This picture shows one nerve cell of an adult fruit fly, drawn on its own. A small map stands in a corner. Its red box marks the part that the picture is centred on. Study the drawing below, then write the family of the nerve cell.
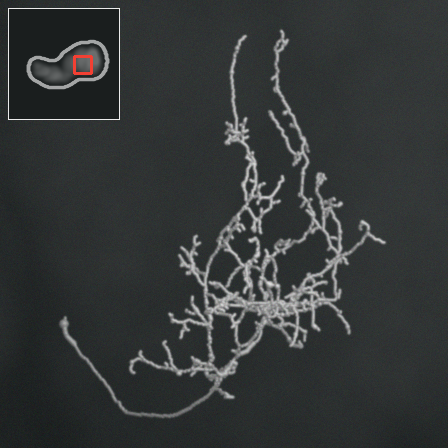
hemilineage LB0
